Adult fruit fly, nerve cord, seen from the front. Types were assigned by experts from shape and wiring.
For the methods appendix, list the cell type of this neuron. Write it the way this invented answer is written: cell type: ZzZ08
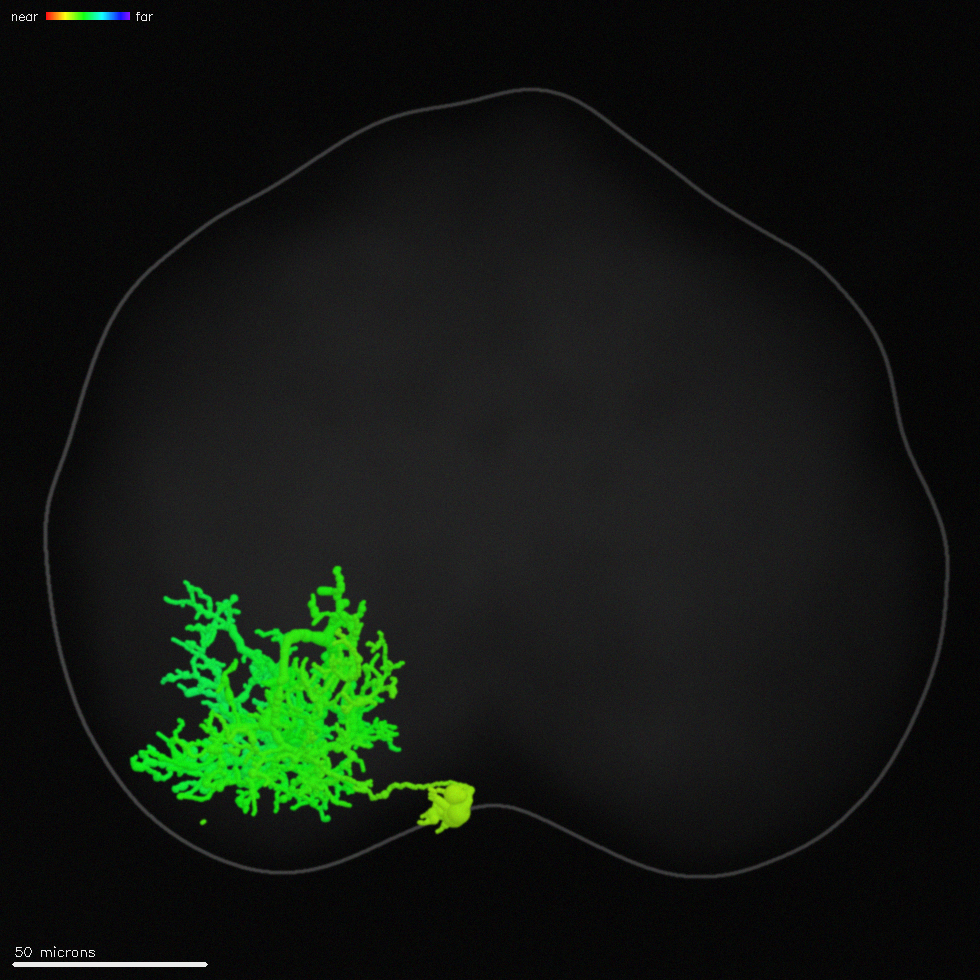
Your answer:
cell type: IN13B010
